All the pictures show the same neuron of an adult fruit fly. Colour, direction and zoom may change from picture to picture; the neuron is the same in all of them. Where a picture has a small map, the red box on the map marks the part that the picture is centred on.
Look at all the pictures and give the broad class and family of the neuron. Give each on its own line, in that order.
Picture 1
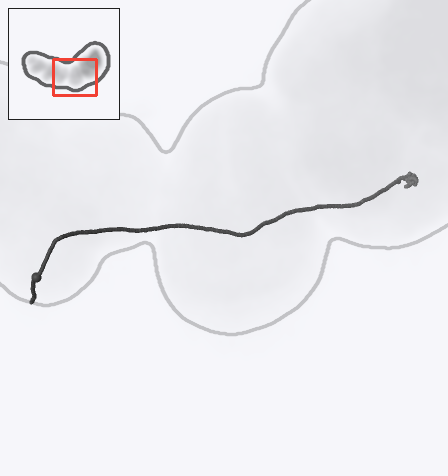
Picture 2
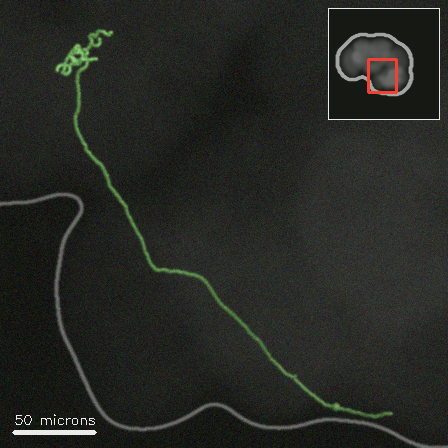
sensory neuron ascending to the brain
class gustatory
